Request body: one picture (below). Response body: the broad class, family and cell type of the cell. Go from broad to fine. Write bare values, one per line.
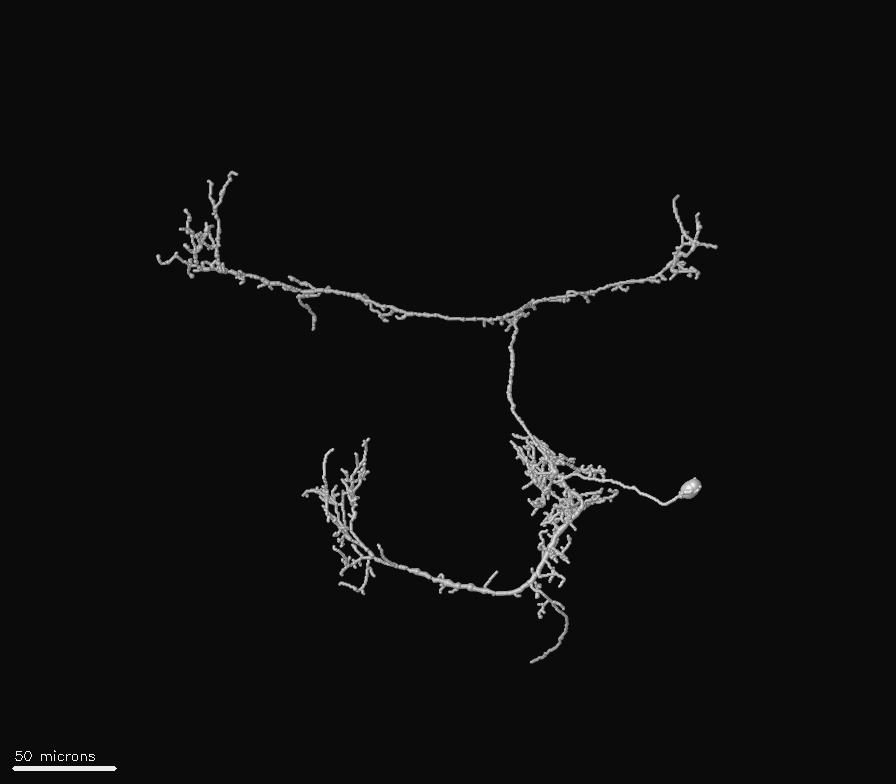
central-brain intrinsic neuron
hemilineage ALl1_ventral
VES025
